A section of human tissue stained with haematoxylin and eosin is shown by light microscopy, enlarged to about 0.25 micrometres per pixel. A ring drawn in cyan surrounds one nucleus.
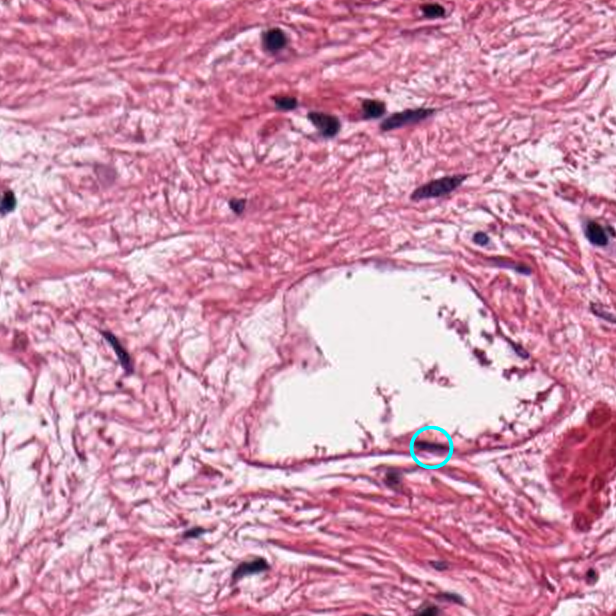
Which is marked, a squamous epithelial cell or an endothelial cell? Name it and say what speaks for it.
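The marked cell is an endothelial cell. The nucleus is flat and elongated, stretched out lengthwise along the edge of the open space. The nucleus stains dark and fairly even, with no visible internal detail. Almost no cytoplasm is visible; the cell appears only as a thin pink line continuous with the wall on either side of the nucleus. The cell lies flat along the inner edge of a large, mostly empty lumen of a vessel, with wavy pink fibres running parallel just beneath it.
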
